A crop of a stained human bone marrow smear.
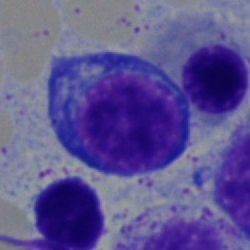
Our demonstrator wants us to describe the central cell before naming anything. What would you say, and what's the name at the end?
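Nucleus off-centre, displaced toward the lower right of the cell. Cytoplasm deep blue. Paler zone in the cytoplasm beside the nucleus, upper-left side. Chromatin finely stippled, not coarsely clumped. Cell type: proerythroblast.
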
